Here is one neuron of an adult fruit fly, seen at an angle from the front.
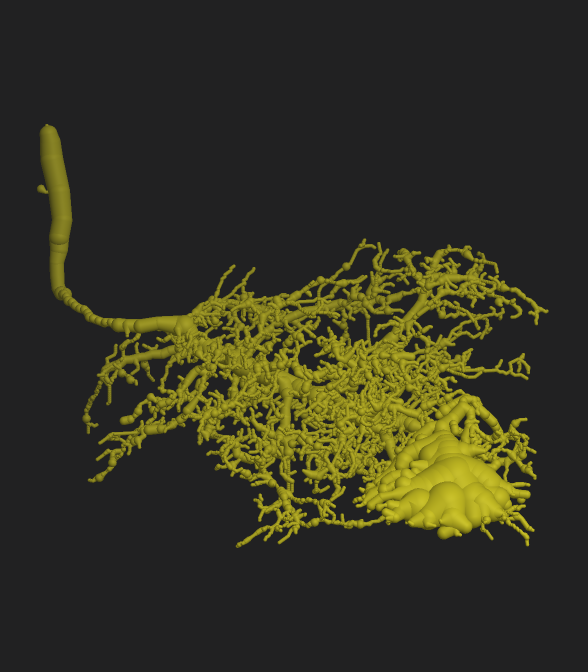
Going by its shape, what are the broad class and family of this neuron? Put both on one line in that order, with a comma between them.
motor neuron of the nerve cord, hemilineage 18X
